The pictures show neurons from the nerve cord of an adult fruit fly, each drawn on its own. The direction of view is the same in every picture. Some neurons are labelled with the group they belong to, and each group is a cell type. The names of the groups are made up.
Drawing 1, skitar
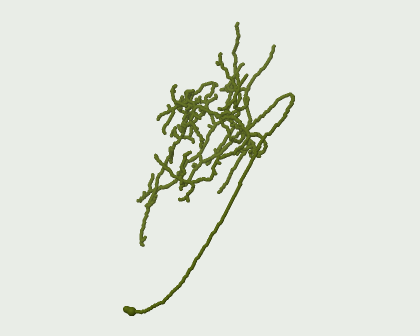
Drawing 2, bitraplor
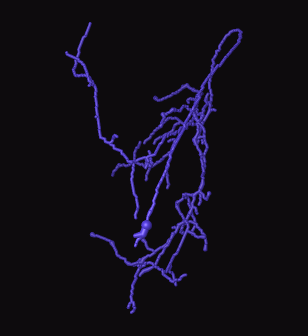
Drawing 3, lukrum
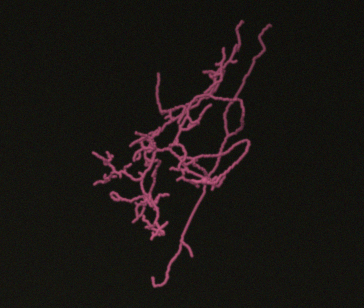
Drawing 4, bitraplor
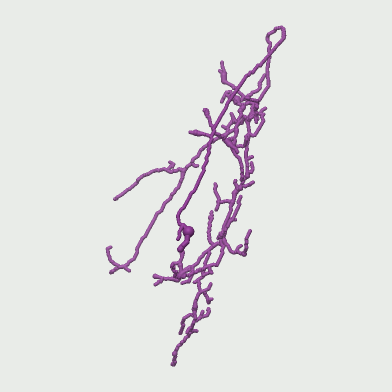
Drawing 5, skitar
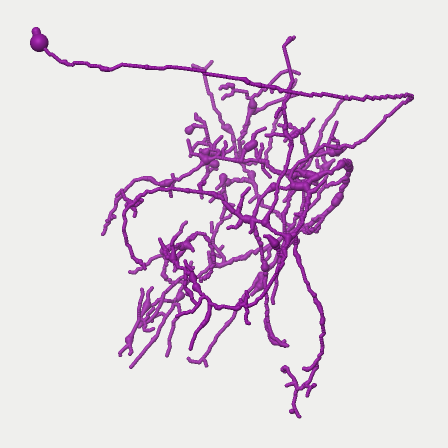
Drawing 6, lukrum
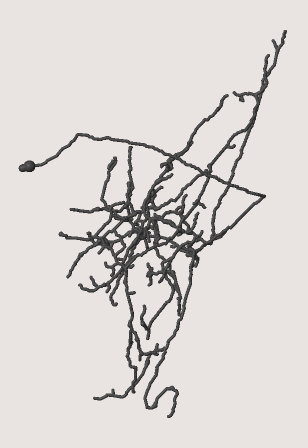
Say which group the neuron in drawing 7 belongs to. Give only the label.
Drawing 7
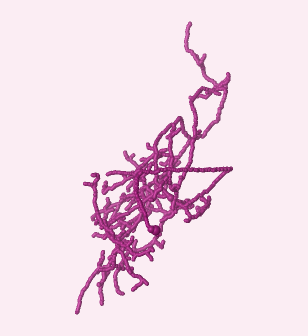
skitar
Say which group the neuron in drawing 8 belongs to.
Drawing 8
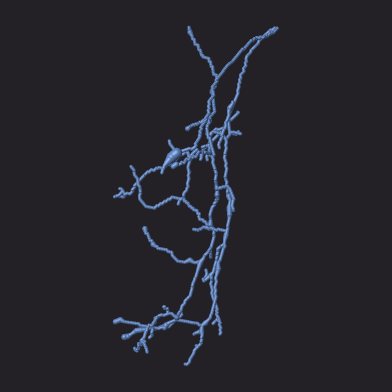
bitraplor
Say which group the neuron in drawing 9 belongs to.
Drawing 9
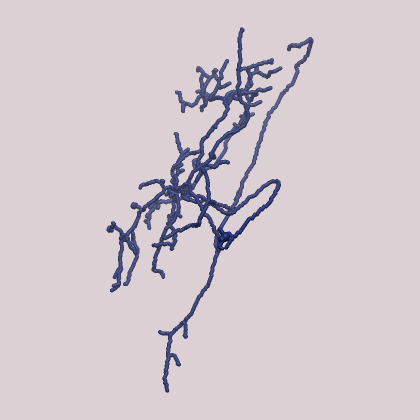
lukrum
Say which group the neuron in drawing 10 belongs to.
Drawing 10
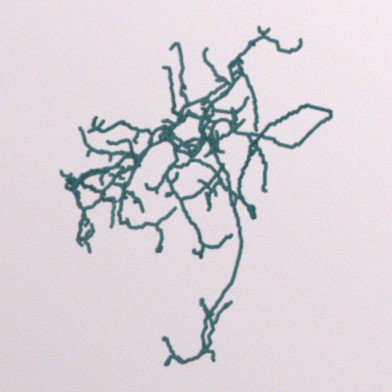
lukrum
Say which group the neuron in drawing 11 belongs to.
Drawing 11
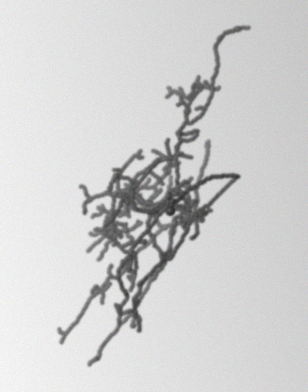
skitar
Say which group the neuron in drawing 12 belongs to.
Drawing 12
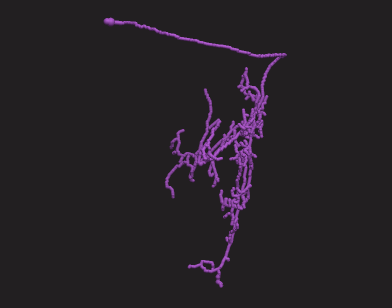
bitraplor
